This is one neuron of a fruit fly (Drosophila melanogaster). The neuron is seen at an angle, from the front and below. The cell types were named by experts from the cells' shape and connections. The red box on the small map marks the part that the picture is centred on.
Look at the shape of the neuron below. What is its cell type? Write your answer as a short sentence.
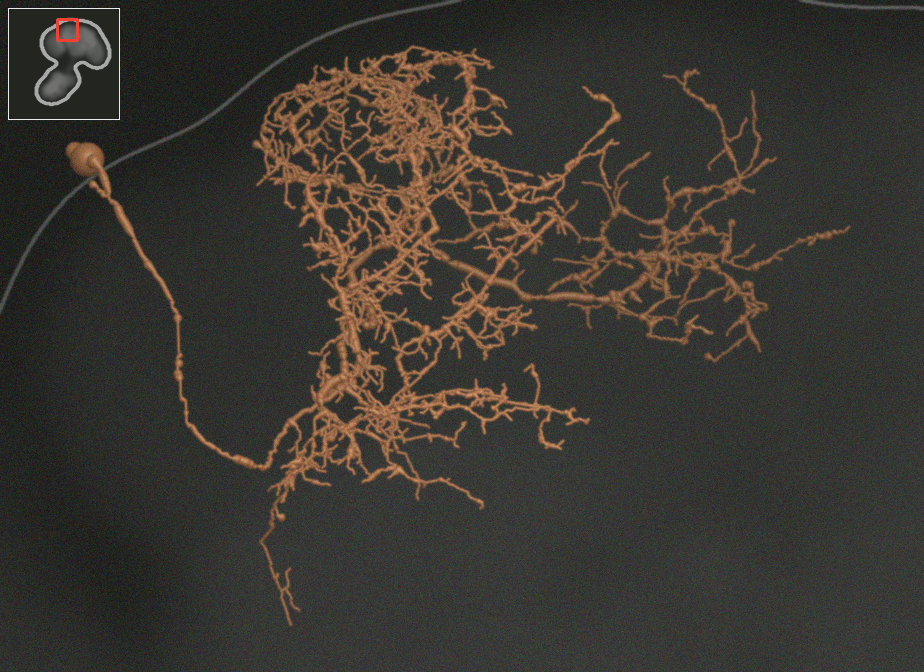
The cell type is SLP060.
